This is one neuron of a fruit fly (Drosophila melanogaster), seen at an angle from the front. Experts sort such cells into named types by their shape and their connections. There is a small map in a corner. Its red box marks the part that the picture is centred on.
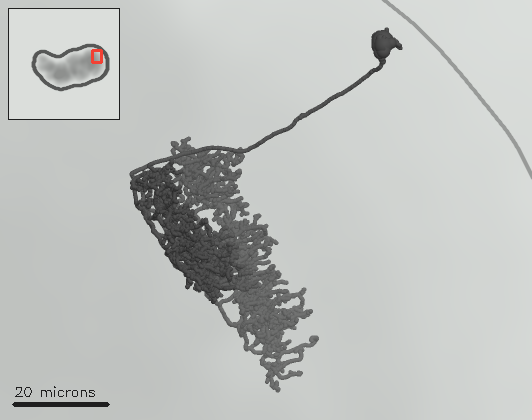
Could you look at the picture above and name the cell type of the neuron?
Pm10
